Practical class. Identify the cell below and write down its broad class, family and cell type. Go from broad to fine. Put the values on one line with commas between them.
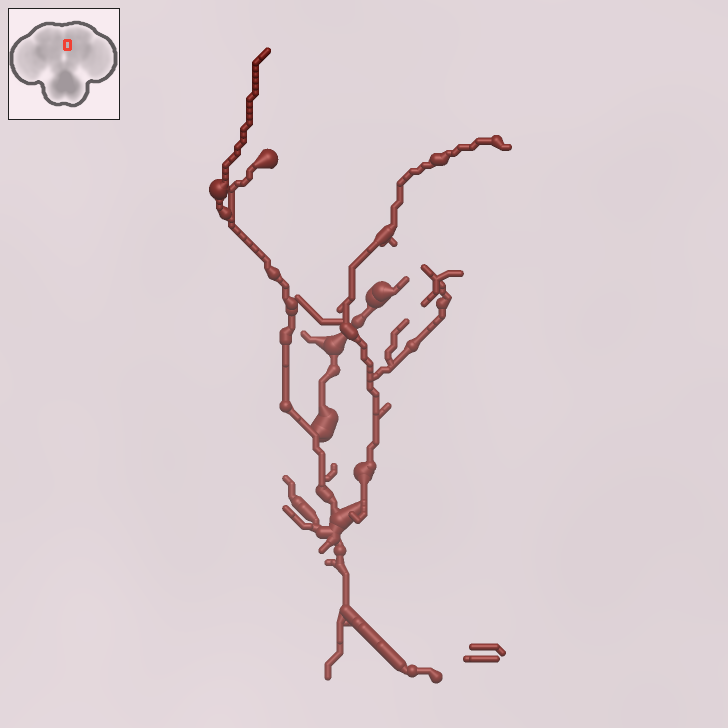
central-brain intrinsic neuron, hemilineage PSp1, LAL151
